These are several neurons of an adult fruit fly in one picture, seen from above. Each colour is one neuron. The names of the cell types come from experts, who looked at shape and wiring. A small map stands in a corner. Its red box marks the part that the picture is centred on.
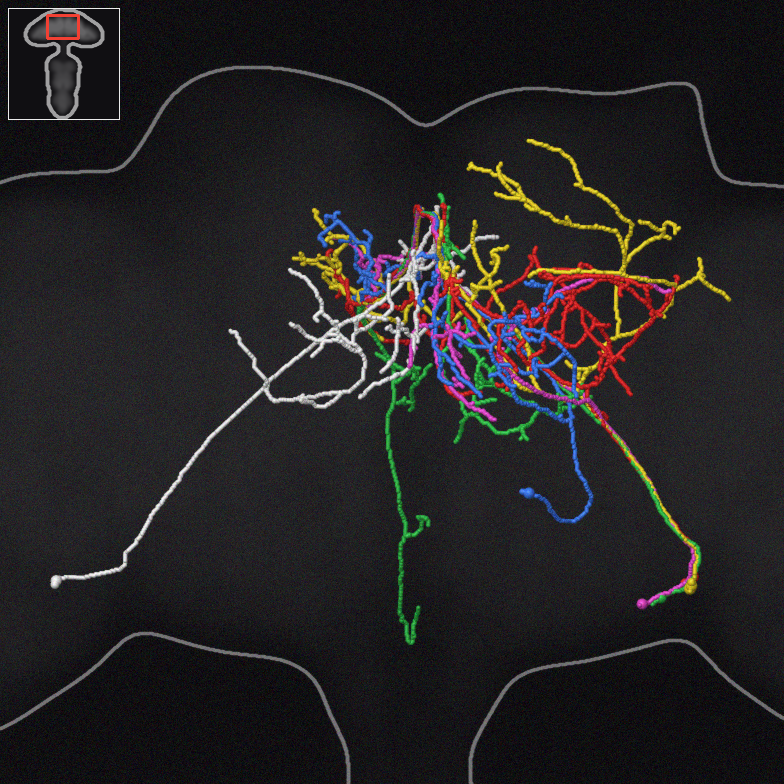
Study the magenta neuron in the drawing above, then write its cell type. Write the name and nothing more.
SMP262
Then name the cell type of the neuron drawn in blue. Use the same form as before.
CB4205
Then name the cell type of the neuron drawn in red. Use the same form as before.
SMP258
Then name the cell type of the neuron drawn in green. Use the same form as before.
CB4242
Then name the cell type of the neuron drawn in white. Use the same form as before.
SMP261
